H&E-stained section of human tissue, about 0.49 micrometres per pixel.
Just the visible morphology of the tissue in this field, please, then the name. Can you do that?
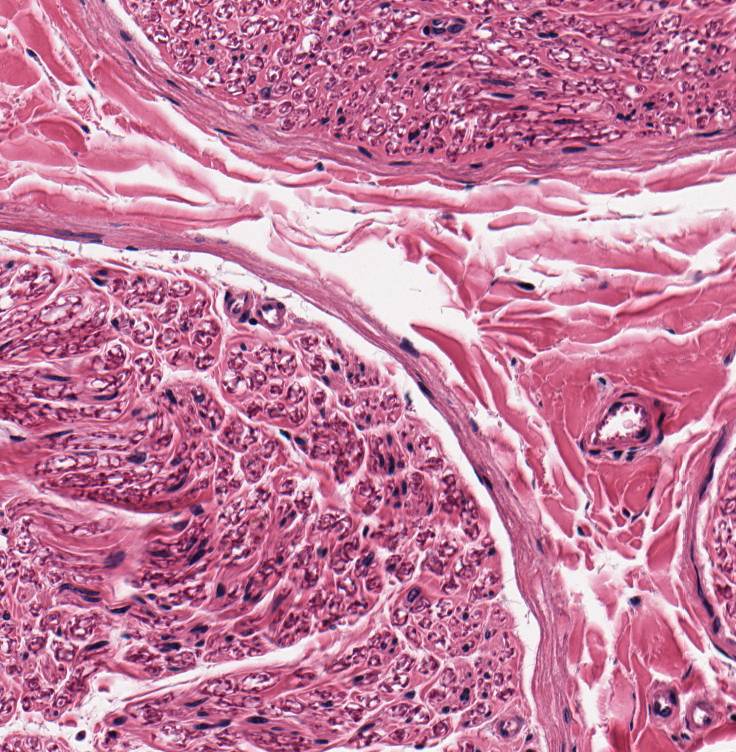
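Two large nerve fibre bundles, cut across, fill the lower left and top. Their fibres are small round profiles, each a central dot in a pale ring. Nuclei: small, dark, oval to elongated. Between bundles, brightly eosinophilic elongated fibres cross the middle obliquely. It's tibial nerve.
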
